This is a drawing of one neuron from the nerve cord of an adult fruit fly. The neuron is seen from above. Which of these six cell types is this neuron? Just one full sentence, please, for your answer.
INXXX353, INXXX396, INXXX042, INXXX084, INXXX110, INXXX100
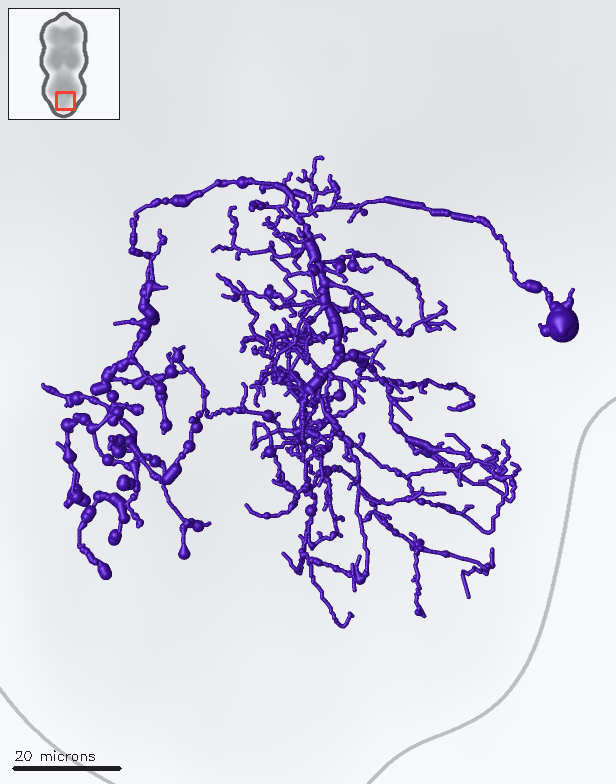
The cell type to which this neuron belongs is INXXX353.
